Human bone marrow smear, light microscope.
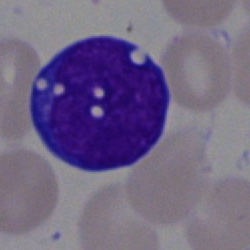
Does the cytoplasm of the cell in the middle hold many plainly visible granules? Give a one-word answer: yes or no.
No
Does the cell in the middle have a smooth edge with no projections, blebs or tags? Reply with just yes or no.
Yes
